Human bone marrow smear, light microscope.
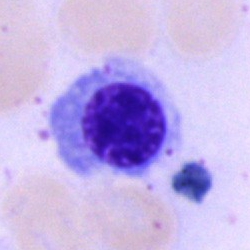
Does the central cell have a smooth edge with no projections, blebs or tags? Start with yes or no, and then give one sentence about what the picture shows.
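No. The cell outline is irregular, with small bulges along its edge.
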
